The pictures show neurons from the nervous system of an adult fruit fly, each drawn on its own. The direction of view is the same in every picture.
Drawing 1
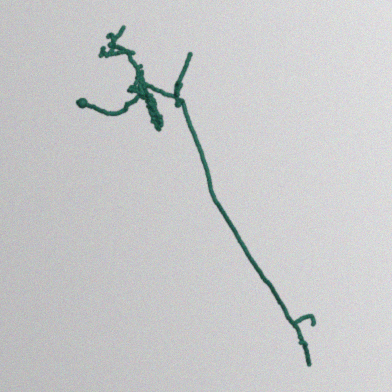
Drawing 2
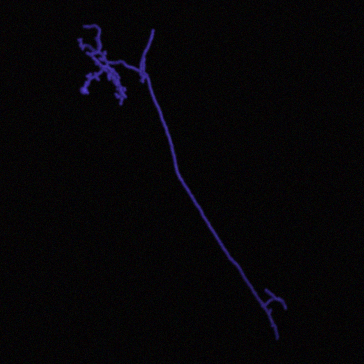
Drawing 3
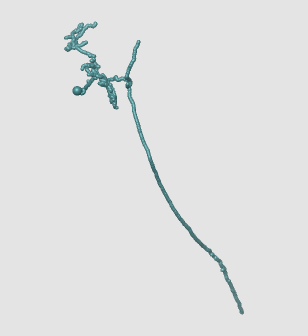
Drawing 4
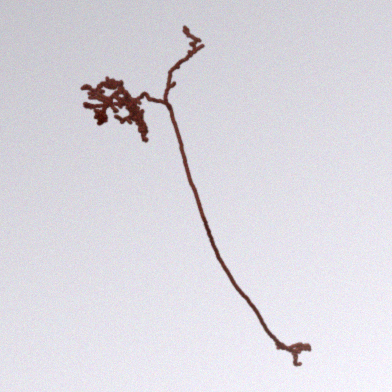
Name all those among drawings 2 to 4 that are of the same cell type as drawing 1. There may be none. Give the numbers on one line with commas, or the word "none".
2, 3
